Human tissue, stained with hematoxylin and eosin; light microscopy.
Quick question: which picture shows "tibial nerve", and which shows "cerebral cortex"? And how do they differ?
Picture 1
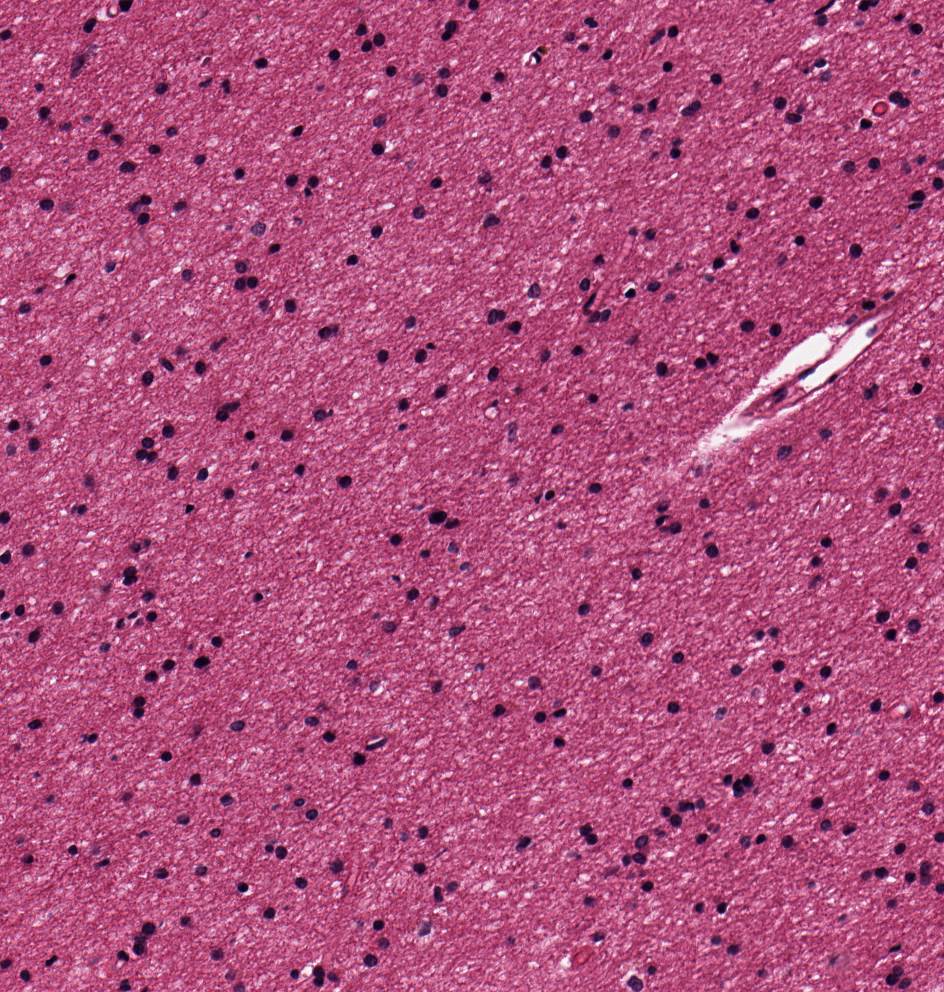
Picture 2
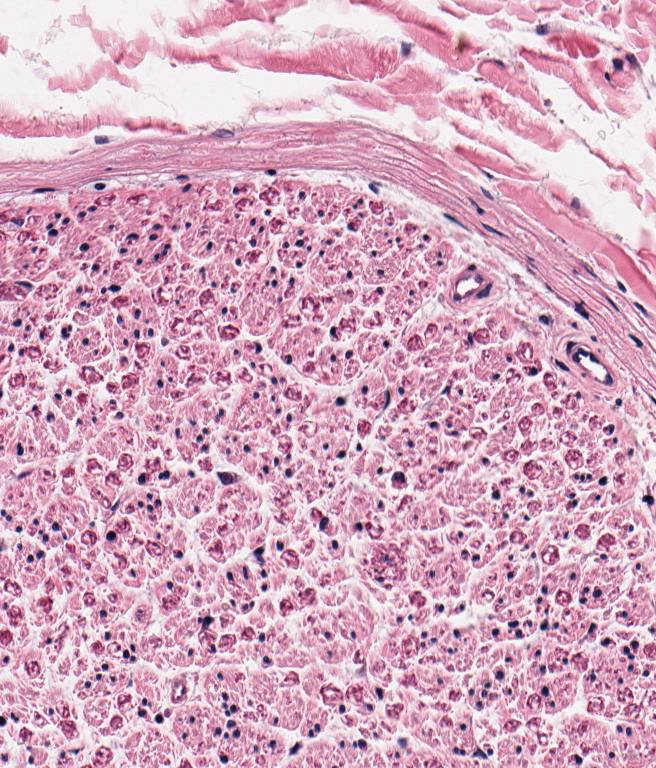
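Of the two, the cerebral cortex is picture 1 and the tibial nerve picture 2. In the cortex, small, round, densely dark nuclei lie fairly evenly across the field, here and there in pairs or small clusters. The background is a finely granular, fibrillary pink matrix dotted with many tiny clear spaces. The nerve is a bundle wrapped in a sheath of several thin concentric pink layers holding flattened, elongated nuclei. Thin pale clefts split its interior into small irregular groups of fibres, with small dark oval nuclei scattered fairly evenly among them. Two small vessels with open lumens lie at the bundle's edge by the sheath, upper right.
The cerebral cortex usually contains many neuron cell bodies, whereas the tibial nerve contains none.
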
